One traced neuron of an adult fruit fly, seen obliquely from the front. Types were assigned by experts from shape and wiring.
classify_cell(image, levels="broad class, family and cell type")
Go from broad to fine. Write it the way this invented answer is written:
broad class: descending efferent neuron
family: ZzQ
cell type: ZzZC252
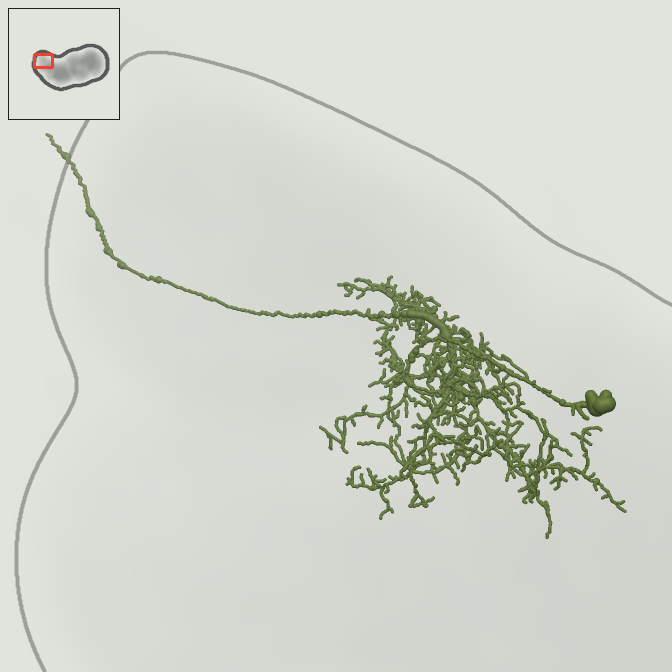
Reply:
broad class: motor neuron of the nerve cord
family: MNad
cell type: MNad43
